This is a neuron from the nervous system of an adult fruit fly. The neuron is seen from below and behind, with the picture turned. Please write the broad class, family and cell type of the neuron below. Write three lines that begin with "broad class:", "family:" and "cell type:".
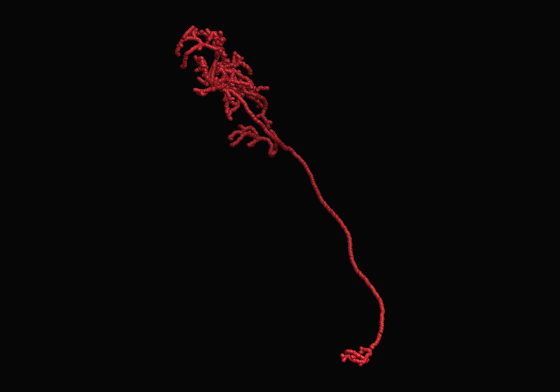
broad class: central-brain intrinsic neuron
family: hemilineage LHd1
cell type: LHAD3a1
